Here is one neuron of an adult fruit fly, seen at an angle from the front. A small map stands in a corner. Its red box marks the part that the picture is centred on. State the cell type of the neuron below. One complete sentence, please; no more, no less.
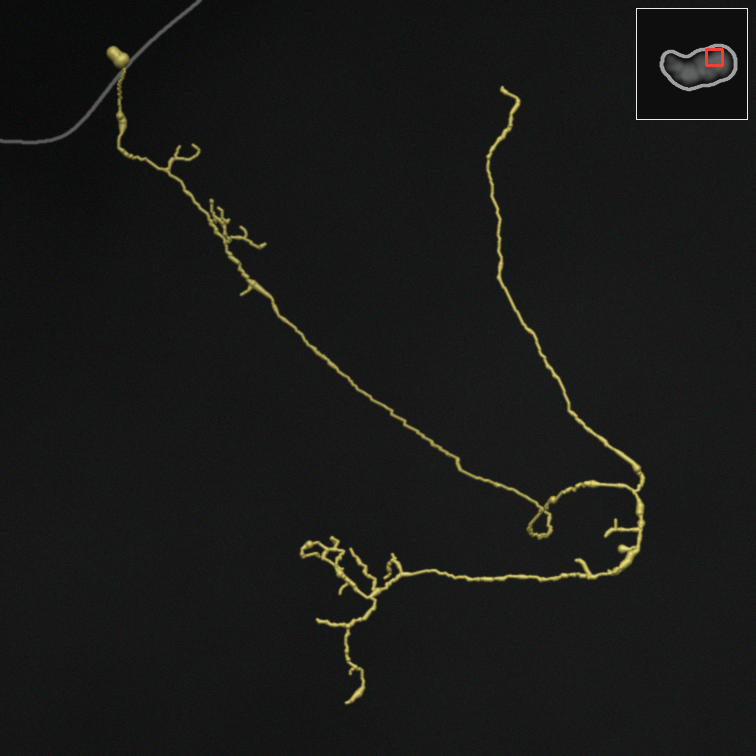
The neuron is typed under the name KCa'b'-ap1.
